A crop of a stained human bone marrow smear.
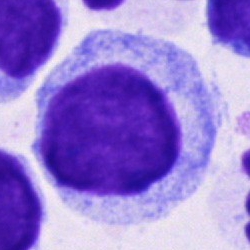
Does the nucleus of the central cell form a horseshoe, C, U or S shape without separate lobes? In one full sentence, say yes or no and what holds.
No, the nucleus is compact and round or oval rather than band-shaped.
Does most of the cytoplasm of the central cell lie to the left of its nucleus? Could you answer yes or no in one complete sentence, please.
No, toward the left of the cell is where the nucleus sits.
